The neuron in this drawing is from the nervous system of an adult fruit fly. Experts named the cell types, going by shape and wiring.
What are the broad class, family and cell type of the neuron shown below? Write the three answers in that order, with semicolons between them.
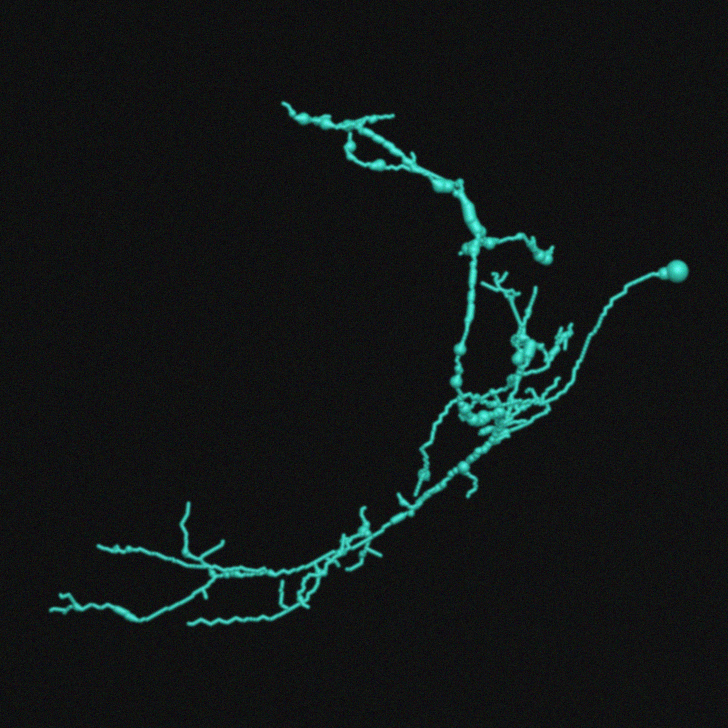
nerve-cord intrinsic neuron; hemilineage 13A; IN13A067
